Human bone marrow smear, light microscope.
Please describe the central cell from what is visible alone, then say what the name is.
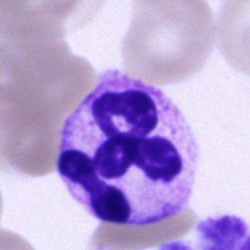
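First, the uppermost nuclear lobe has a pale centre that gives it a ring shape. Second, the chromatin is dense and dark purple. Third, the cytoplasm is plentiful and pale pinkish-lilac, with fine lilac granules scattered through it. The central cell is a segmented neutrophil.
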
